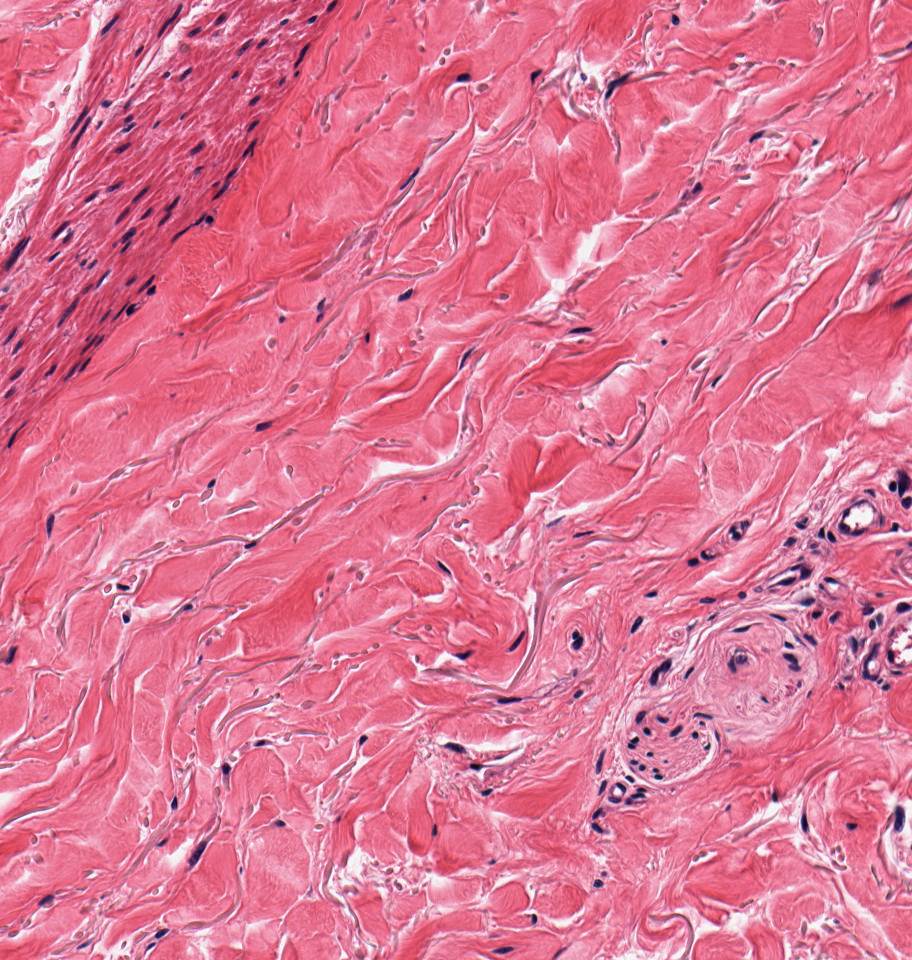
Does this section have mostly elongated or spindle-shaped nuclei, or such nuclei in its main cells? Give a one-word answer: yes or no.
Yes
